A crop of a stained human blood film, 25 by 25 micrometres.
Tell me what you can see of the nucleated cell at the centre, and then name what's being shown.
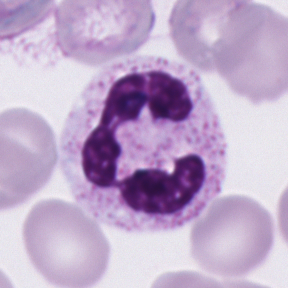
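Outline: round and smooth. The nuclear lobes form a C shape that opens to the right, and no nucleoli are visible. Fine pinkish-violet granules are scattered evenly through the cytoplasm. This is a segmented neutrophil.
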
